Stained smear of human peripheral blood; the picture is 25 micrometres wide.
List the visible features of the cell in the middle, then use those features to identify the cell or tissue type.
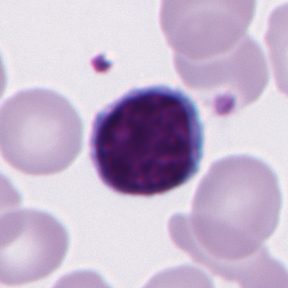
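This one's about 10 micrometres across, with a round nucleus about 9 micrometres across. Around it you only get a very thin rim of cytoplasm, and there are no granules visible in it. The chromatin is dark purple and coarsely clumped, and the nucleus has no notch, fold or lobes. That's a typical lymphocyte.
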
